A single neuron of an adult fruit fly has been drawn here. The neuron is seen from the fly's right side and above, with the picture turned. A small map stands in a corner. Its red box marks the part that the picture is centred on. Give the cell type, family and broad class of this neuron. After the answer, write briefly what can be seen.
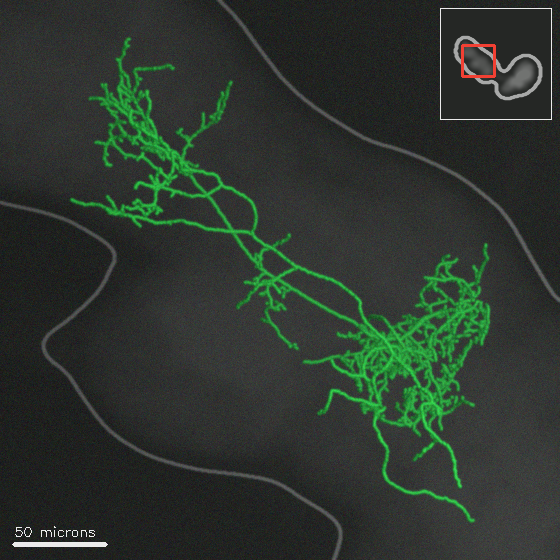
The cell type is IN08B017. The family is hemilineage 08B. This is a nerve-cord intrinsic neuron. From top to bottom in the picture it spans about 250 microns. The picture shows dozens of branch ends.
